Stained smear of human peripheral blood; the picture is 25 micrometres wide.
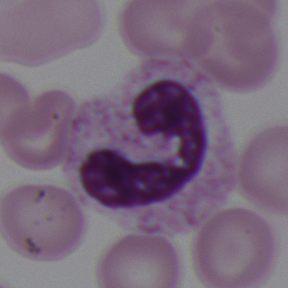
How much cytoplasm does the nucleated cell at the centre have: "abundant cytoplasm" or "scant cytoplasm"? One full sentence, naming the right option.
A wide area of cytoplasm encircles its nucleus.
